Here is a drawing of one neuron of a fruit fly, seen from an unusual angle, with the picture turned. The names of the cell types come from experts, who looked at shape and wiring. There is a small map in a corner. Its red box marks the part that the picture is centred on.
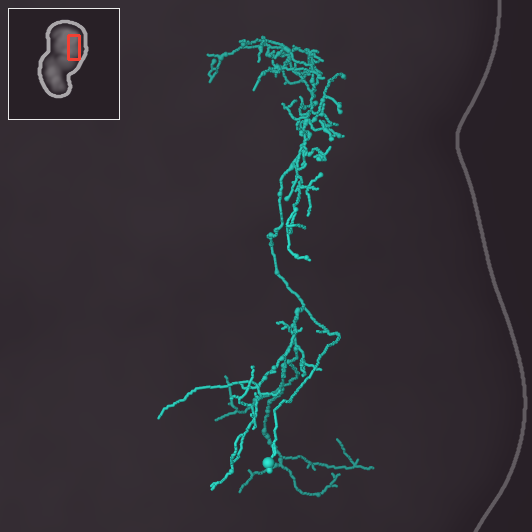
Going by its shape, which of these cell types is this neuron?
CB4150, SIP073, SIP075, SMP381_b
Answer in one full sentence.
As its cell type, this neuron has SMP381_b.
